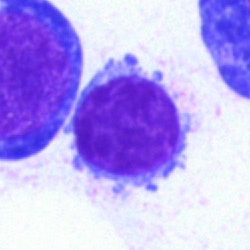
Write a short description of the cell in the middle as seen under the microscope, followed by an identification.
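Item one, the cytoplasm: a thin blue rim surrounding the nucleus, with no granules visible. Item two, the surface: small rounded blebs stud it all the way around. Final item, the name: lymphocyte.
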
